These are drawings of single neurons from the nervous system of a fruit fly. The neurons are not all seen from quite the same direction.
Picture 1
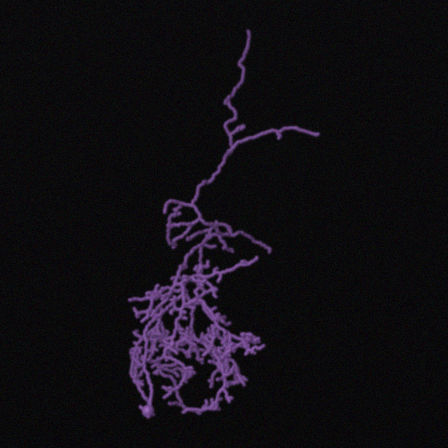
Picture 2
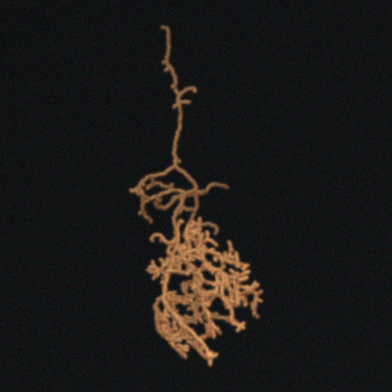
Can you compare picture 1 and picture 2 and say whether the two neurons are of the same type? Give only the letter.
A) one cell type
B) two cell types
A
